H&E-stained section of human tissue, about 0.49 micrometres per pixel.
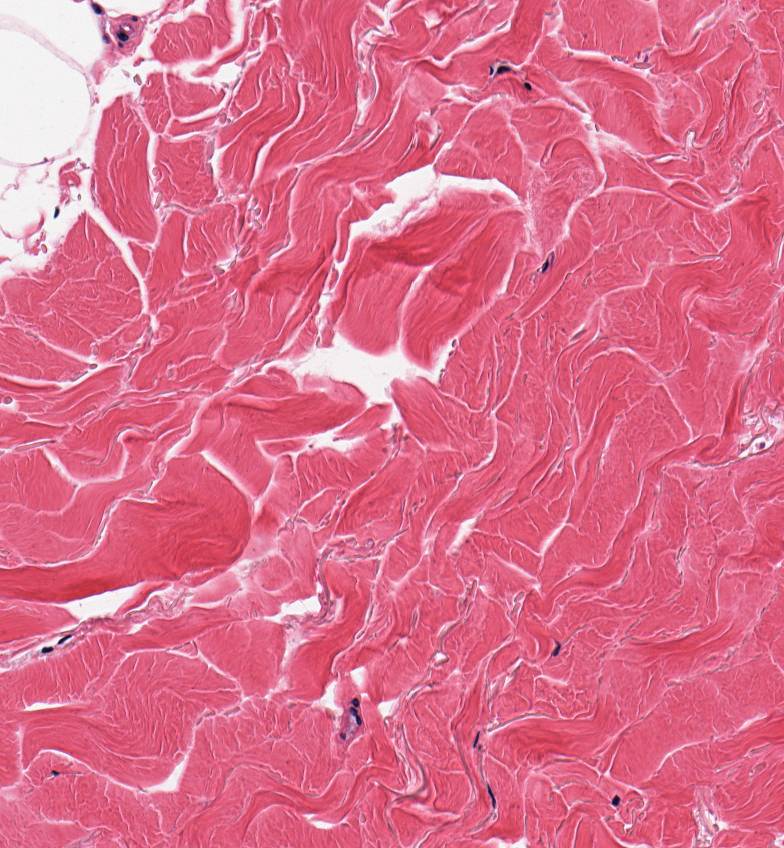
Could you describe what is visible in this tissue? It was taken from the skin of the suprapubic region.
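Nearly everything here is thick eosinophilic collagen bundles, heading in many different directions. Many have a wavy outline, and inside I can make out a fine fibrillar texture. Cells seem sparse, mostly a few small, dark, elongated nuclei tucked between bundles. Top left, there's part of an adipocyte, an empty space bounded by a thin membrane.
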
